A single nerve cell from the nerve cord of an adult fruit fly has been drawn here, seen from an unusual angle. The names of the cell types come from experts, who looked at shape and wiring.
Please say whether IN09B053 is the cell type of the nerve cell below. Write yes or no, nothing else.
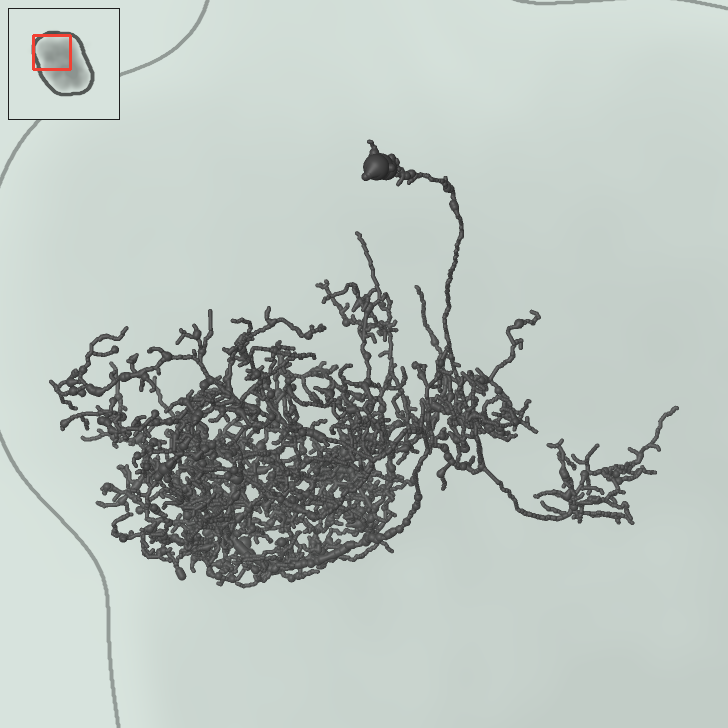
no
